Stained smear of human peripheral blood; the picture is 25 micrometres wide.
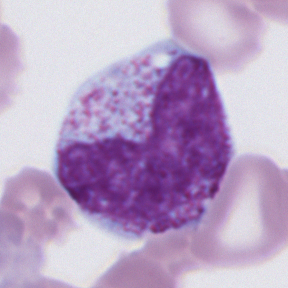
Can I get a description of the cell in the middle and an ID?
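You'll see a smooth outline with no projections at the surface, and the nucleus takes up the lower and right parts of the cell. Between the granules the cytoplasm is pale and faintly blue-grey, and there's one small clear vacuole at its top edge, right next to the nucleus. That's a band neutrophil.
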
